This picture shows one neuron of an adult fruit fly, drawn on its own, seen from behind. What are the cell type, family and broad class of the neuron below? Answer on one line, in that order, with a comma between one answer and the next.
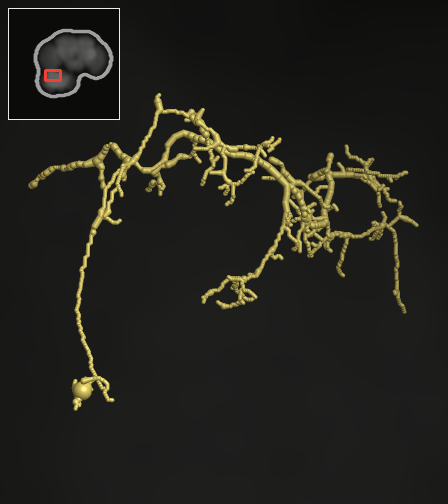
IN03B061, hemilineage 03B, nerve-cord intrinsic neuron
